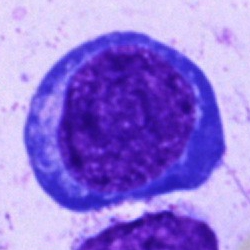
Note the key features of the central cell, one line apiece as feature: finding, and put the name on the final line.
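Border: smooth, outline roughly round
Cytoplasm colour: deep blue
Left side beside the nucleus: a paler, mottled zone within the cytoplasm
Granules: none I can see in the cytoplasm
So, name: proerythroblast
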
